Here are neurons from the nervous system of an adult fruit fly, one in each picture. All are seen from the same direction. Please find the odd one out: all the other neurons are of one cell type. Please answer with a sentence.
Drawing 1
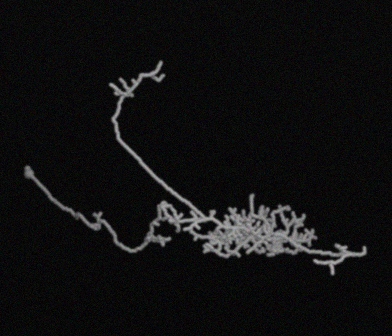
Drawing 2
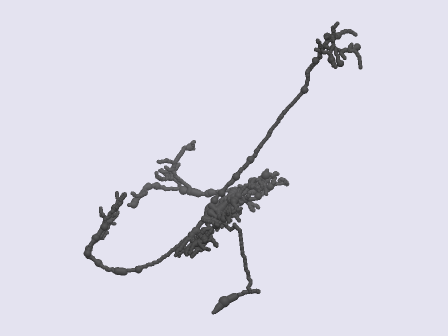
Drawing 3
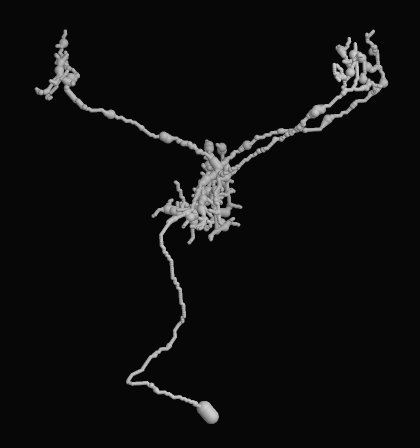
The neuron in drawing 1 is of another cell type than the rest.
